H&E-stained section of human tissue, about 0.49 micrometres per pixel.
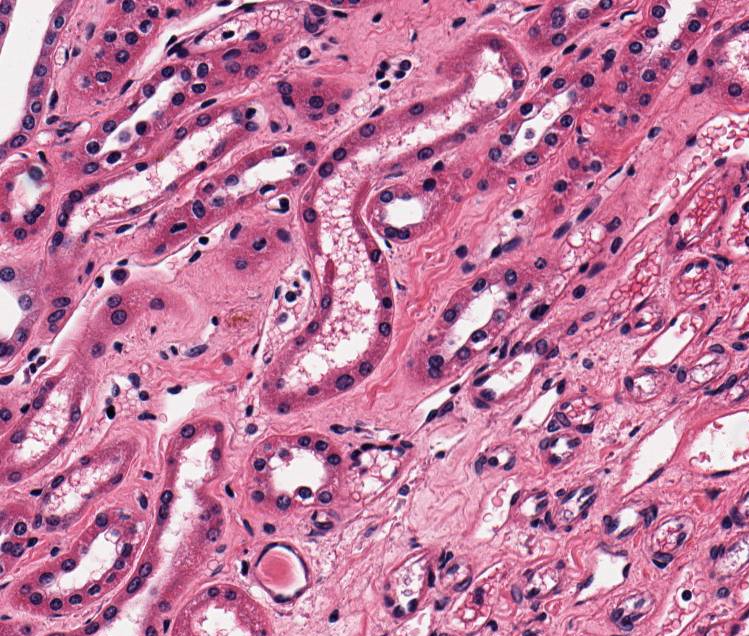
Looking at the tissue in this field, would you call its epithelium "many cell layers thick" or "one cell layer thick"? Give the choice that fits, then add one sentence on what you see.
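One cell layer thick. The tubules are lined by a single layer of cuboidal cells with round nuclei and pink cytoplasm.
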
